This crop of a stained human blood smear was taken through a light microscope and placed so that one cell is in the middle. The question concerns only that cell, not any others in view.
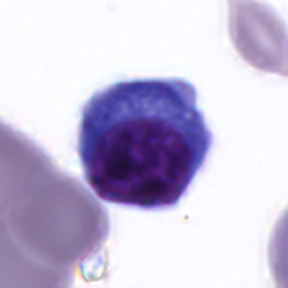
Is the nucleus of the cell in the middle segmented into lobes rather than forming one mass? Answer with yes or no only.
No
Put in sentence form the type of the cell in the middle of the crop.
To answer, the cell in the center of the crop is a plasma cell.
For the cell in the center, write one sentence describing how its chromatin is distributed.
If you check the nucleus, you will find the chromatin coarsely clumped.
